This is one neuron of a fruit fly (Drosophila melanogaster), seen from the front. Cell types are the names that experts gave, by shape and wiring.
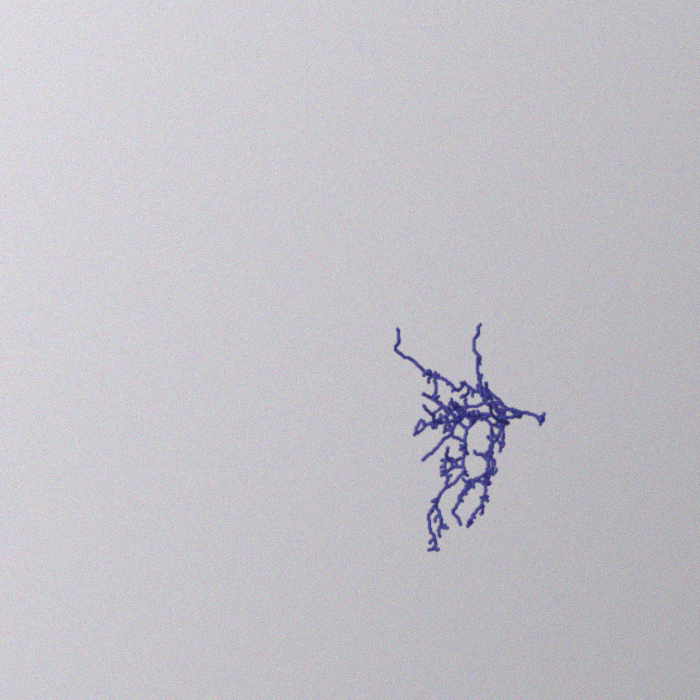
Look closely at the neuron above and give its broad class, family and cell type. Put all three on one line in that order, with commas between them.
central-brain intrinsic neuron, hemilineage WEDa2, PS055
